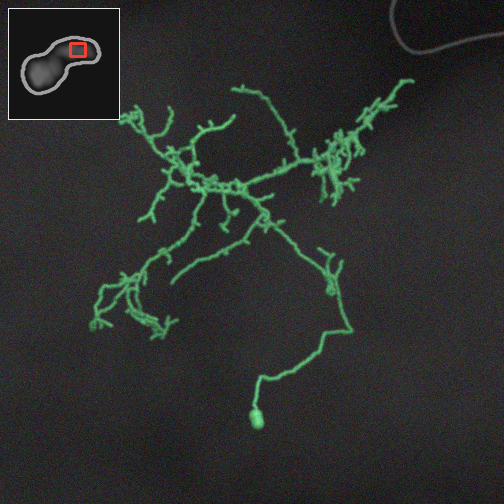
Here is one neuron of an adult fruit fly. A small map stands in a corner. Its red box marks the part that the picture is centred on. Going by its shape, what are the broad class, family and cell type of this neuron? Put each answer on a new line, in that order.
nerve-cord intrinsic neuron
hemilineage 19A
IN19A094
